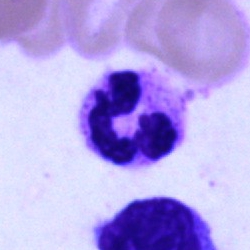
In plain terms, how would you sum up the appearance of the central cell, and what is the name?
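Outline roughly round. Chromatin dense, dark purple. No nucleoli visible in the nucleus. Segmented neutrophil.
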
